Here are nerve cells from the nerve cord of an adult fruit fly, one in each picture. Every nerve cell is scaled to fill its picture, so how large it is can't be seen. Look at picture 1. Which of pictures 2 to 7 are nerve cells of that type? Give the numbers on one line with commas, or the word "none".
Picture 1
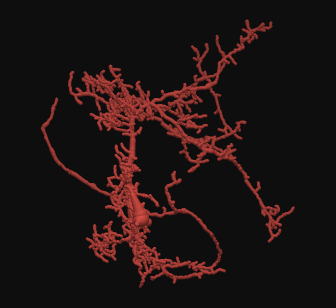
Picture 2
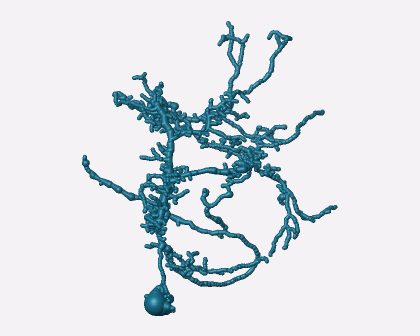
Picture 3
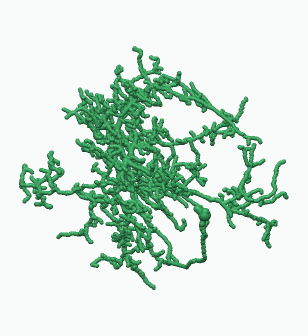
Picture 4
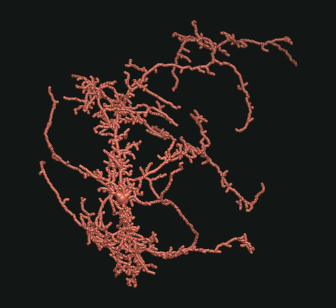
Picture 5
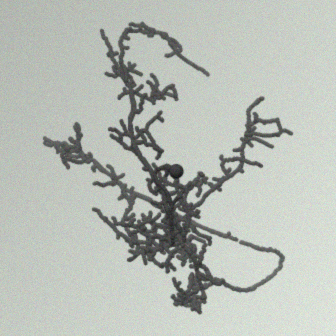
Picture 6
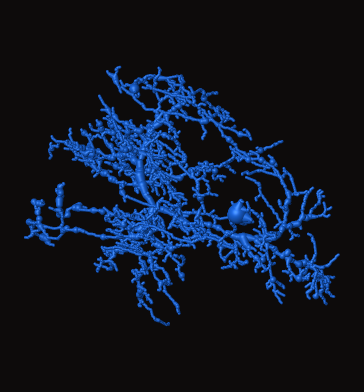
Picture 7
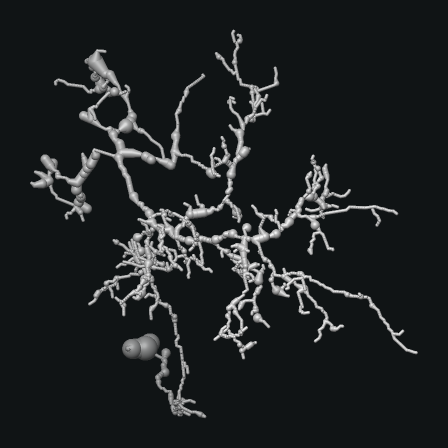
2, 4, 5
